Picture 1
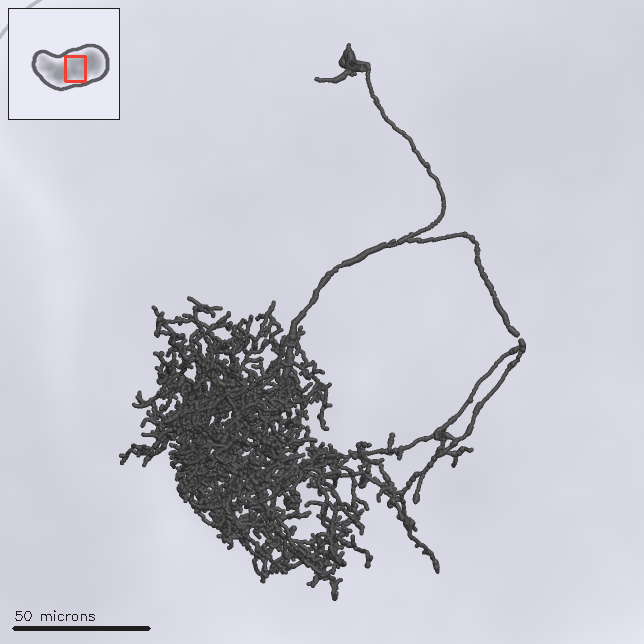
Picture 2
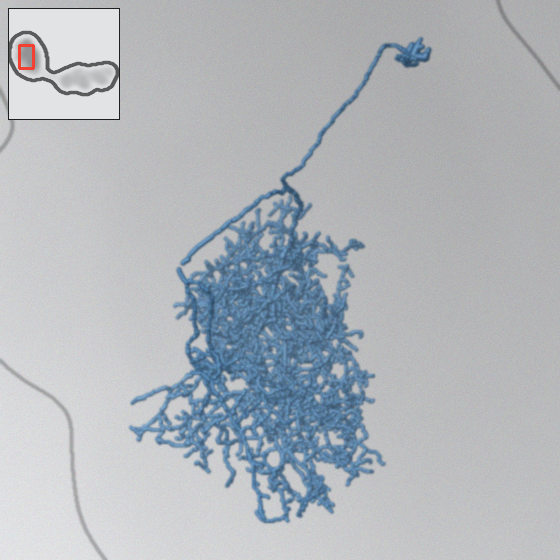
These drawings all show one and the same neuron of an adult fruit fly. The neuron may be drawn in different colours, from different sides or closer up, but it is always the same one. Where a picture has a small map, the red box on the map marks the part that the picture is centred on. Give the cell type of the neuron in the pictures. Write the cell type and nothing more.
WED104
